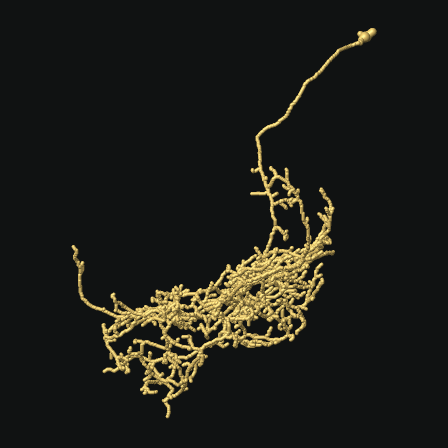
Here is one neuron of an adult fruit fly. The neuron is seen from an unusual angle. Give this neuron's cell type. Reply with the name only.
LAL001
